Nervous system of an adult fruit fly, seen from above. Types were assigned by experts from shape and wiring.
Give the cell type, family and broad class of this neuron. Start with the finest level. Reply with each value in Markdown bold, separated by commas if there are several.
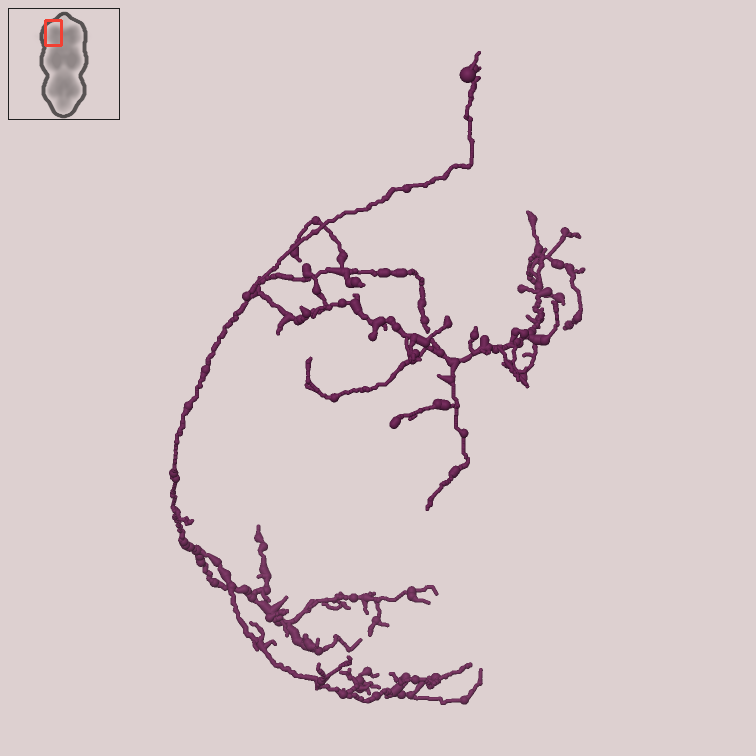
**IN17A079**, **hemilineage 17A**, **nerve-cord intrinsic neuron**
